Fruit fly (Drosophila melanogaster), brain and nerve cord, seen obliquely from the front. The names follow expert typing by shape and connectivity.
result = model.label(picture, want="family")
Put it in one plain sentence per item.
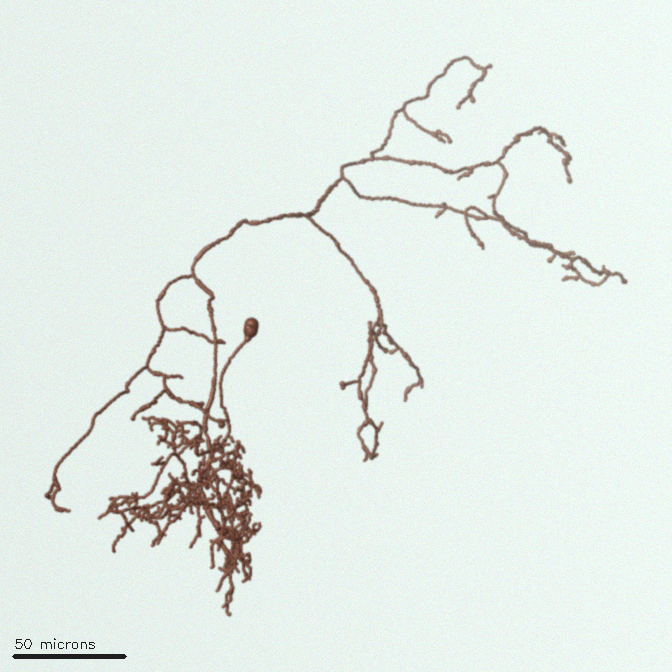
The family is hemilineage 19A.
